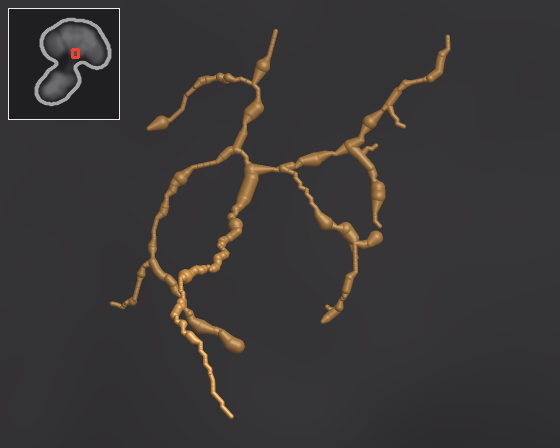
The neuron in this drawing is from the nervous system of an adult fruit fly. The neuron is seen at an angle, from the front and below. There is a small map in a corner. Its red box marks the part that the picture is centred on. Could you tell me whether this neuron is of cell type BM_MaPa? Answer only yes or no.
yes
